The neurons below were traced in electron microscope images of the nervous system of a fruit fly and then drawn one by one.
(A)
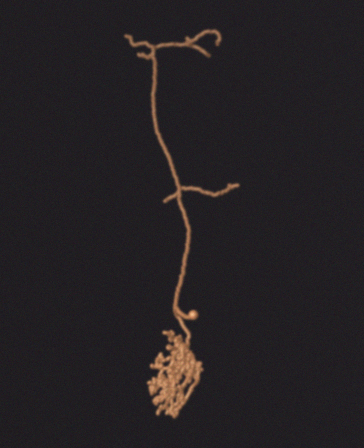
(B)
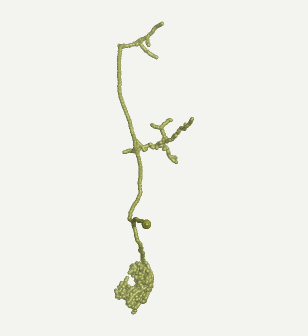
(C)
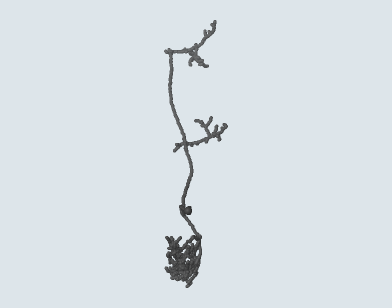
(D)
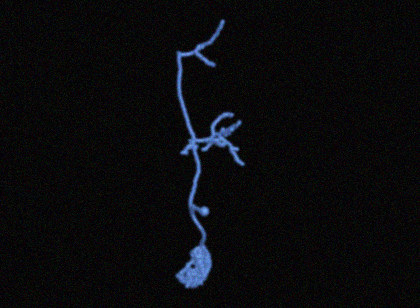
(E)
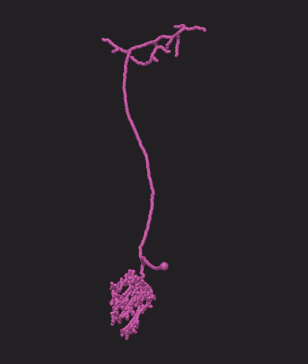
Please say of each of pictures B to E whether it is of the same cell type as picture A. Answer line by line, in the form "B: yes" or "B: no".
B: no
C: no
D: no
E: yes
